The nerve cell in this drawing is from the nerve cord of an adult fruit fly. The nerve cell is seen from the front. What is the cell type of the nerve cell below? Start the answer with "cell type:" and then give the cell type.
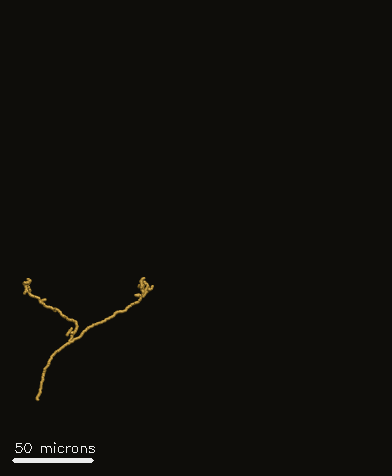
cell type: SNpp59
